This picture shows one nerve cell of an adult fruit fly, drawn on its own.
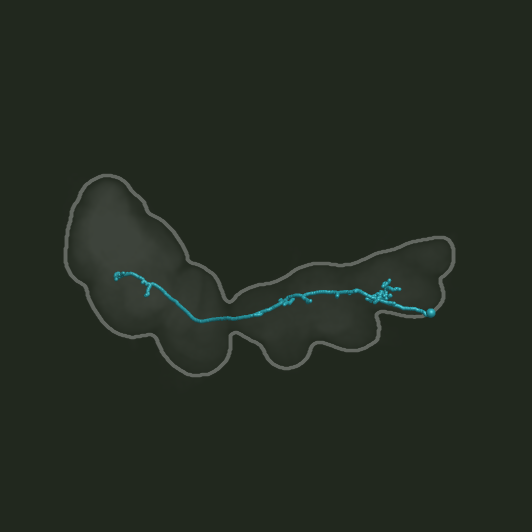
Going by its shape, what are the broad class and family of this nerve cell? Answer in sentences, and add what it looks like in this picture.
Its broad class is ascending neuron. The family is hemilineage 08B. The cell body is on the right of the picture. In this view it is more than twice as wide as it is tall.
